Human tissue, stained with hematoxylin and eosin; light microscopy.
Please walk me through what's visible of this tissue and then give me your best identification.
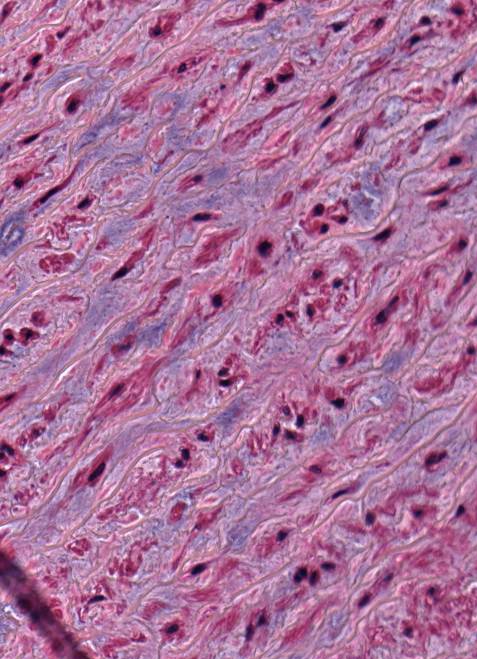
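You'll see thin pale wavy lines running between the cells, parallel to their long axis. The elongated cells themselves have strongly pink-red cytoplasm. Pale blue-grey ground substance sits in patches between them, heaviest on the left. No epithelium or glands anywhere. It's aorta.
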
